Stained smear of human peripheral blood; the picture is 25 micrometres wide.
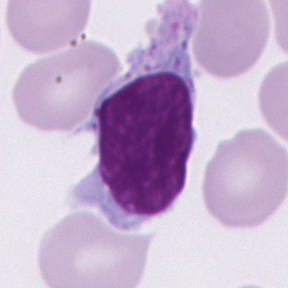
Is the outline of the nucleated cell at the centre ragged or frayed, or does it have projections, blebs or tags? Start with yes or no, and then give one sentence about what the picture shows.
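Yes. The cell outline is irregular and ragged rather than smooth.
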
